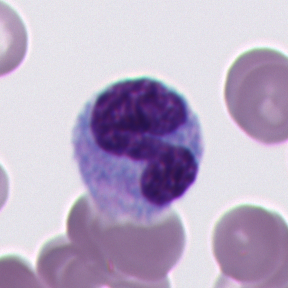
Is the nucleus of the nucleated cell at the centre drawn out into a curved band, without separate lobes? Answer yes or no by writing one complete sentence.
Yes, within this cell the nucleus runs as one curved band without separate lobes.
